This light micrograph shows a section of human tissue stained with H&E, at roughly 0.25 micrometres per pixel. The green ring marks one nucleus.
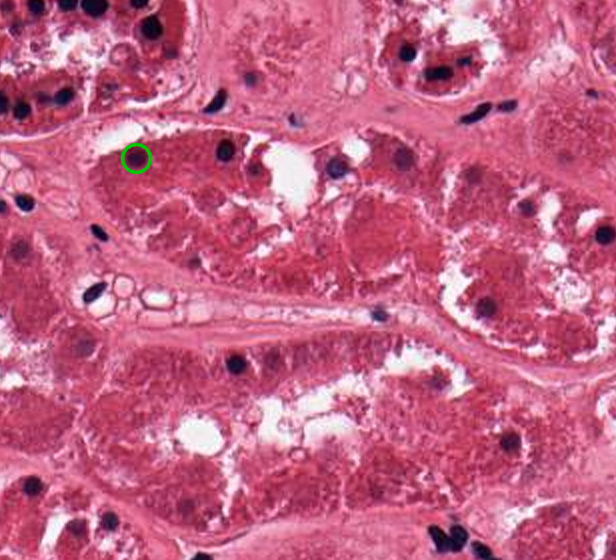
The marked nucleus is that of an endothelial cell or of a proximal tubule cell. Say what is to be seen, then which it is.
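The nucleus is round and evenly dark-staining. The nucleus lies near the upper edge of the cell, just below a clear white space. No clear boundary separates this cell from its neighbours; its cytoplasm runs into a continuous pink mass. The cell sits in a row of cells forming a tubule, lined on its upper side by a thin band of pale pink fibres. This is a proximal tubule cell.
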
